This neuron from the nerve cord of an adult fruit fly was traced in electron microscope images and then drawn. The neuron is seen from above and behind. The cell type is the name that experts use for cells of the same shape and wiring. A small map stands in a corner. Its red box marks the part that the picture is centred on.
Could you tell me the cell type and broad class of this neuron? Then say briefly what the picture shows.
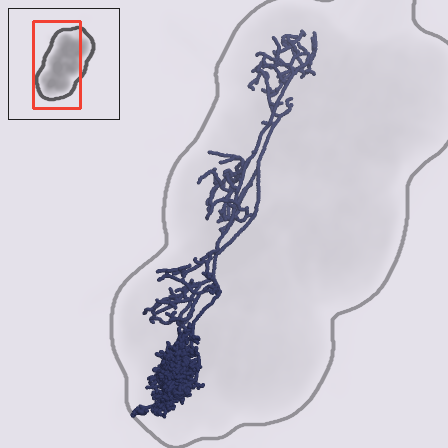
Its cell type is INXXX025. It is a nerve-cord intrinsic neuron. Dozens of branch ends can be seen. As drawn here it is taller than it is wide.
